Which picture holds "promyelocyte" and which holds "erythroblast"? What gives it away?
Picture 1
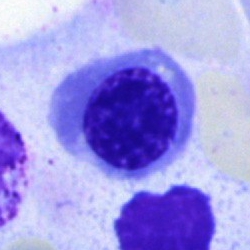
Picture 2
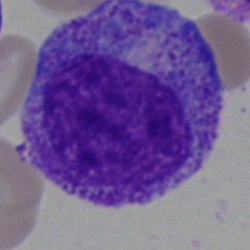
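Let me sort them: the erythroblast is in picture 1, the promyelocyte in picture 2. The clearest difference is the granules: the erythroblast's cytoplasm shows none, while numerous purple granules are scattered all through the promyelocyte's. Both cells have a paler spot just above and to the right of the nucleus, a small clear area in the erythroblast and a paler, less granular patch in the promyelocyte. The erythroblast's chromatin is coarse, clumped into dark blocks with paler gaps between them. The promyelocyte is roughly round, its edge slightly uneven and bumpy, and I see no vacuoles in its cytoplasm. Red cells lie against its edge on the left and upper right, while below the erythroblast sits a separate, darkly stained nucleus that doesn't touch it.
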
